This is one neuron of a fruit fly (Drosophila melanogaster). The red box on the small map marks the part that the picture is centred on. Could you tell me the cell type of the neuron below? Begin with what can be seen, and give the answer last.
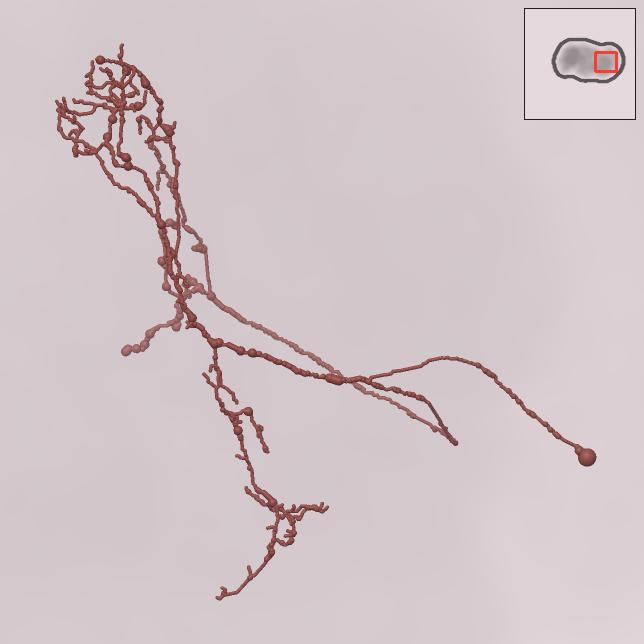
The cell body can be seen at the lower right of the picture. Dozens of branch ends can be seen. This is a central-brain intrinsic neuron. Its cell type is CB1504.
